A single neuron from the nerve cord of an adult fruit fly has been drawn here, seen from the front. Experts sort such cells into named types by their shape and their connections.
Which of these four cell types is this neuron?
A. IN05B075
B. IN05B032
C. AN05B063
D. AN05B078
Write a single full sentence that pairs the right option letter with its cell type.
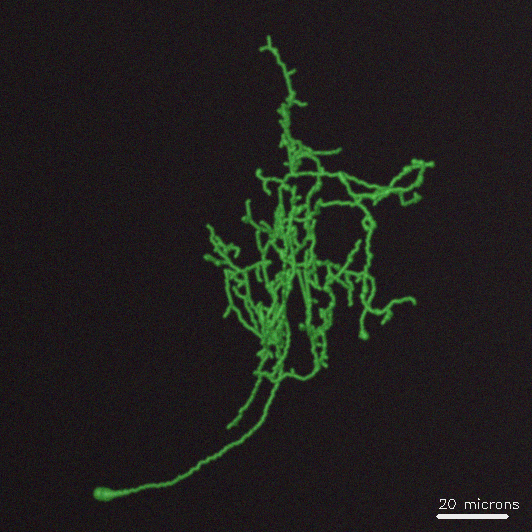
The cell type that the neuron has is IN05B075, option A.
